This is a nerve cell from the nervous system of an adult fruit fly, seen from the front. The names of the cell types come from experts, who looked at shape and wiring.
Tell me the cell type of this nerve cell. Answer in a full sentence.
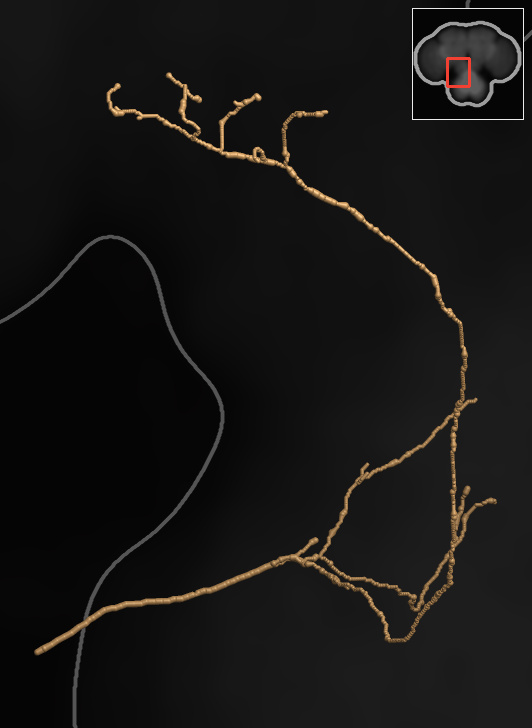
The cell type is SApp10.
